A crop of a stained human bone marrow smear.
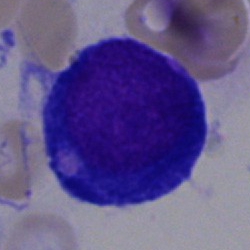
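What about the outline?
Roughly round, with a slightly uneven edge.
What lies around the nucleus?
No distinct rim of paler cytoplasm shows there.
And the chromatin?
Finely grained, spread evenly across the nucleus.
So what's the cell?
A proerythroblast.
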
